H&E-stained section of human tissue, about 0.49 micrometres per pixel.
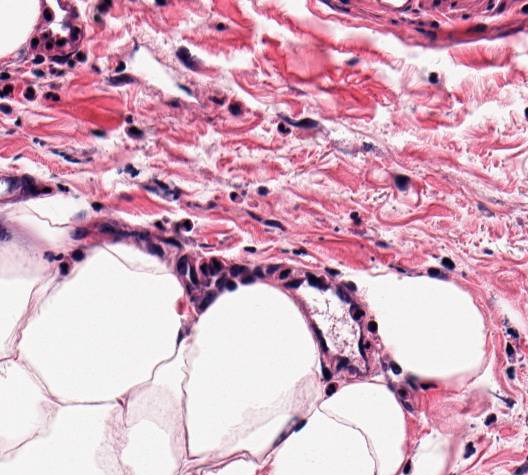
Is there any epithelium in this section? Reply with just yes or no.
No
